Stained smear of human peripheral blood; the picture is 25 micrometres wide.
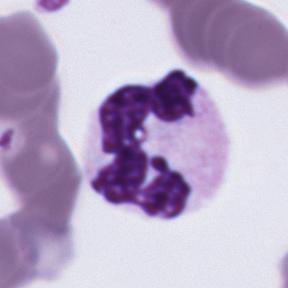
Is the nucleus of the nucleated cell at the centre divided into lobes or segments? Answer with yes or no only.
Yes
